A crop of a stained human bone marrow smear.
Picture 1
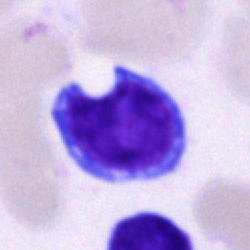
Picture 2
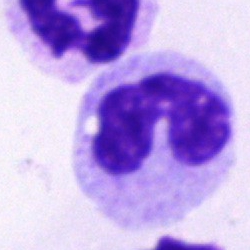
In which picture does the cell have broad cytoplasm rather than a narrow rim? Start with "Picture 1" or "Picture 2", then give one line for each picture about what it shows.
Picture 2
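In picture 1: The cytoplasm forms only a narrow rim around the nucleus.
In picture 2: The cytoplasm is plentiful and widest below the nucleus.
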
